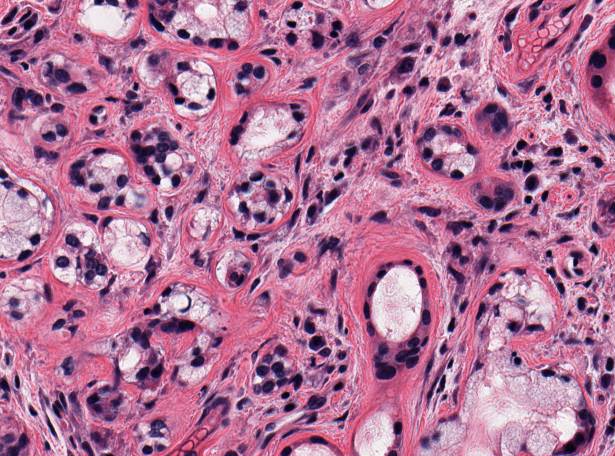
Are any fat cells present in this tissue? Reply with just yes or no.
No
